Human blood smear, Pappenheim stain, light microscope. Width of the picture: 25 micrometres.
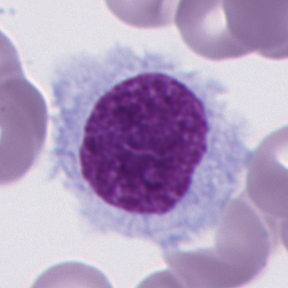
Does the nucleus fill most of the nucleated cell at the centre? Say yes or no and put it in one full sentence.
No, it is abundant cytoplasm that surrounds its nucleus.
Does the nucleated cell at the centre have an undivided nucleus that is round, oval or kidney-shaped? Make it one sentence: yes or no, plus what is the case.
Yes, what the cell has is a single compact round, oval or kidney-shaped nucleus.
